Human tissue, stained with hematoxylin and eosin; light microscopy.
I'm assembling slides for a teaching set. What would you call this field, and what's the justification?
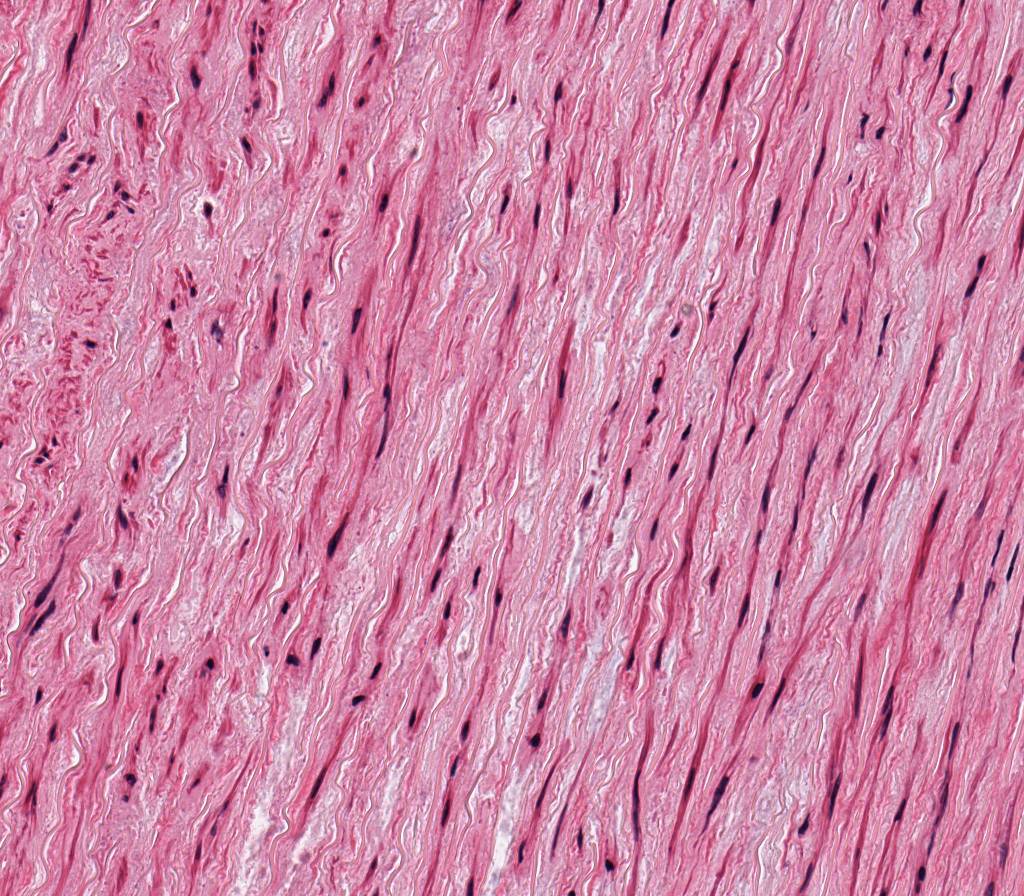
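In this tunica media of an artery, parallel fibres slant steeply, lower left to upper right, across most of the field. They are finely wavy and pink to deep pink.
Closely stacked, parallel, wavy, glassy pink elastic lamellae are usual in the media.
Dark, elongated, spindle-shaped nuclei lie along the fibres.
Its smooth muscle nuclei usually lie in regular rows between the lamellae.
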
